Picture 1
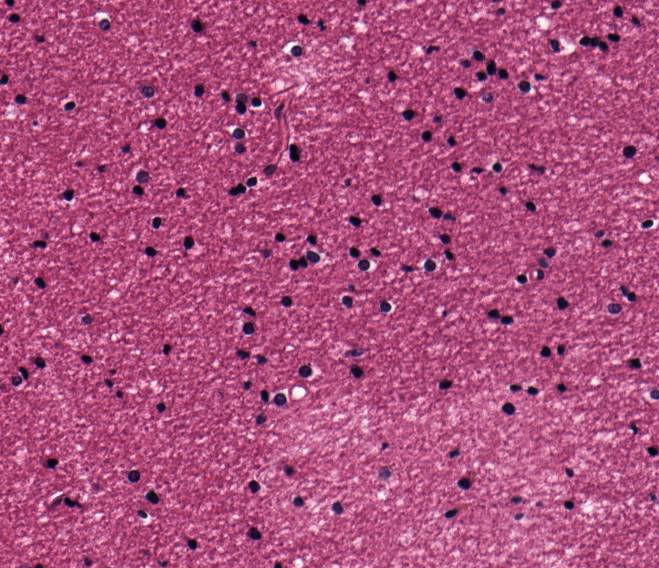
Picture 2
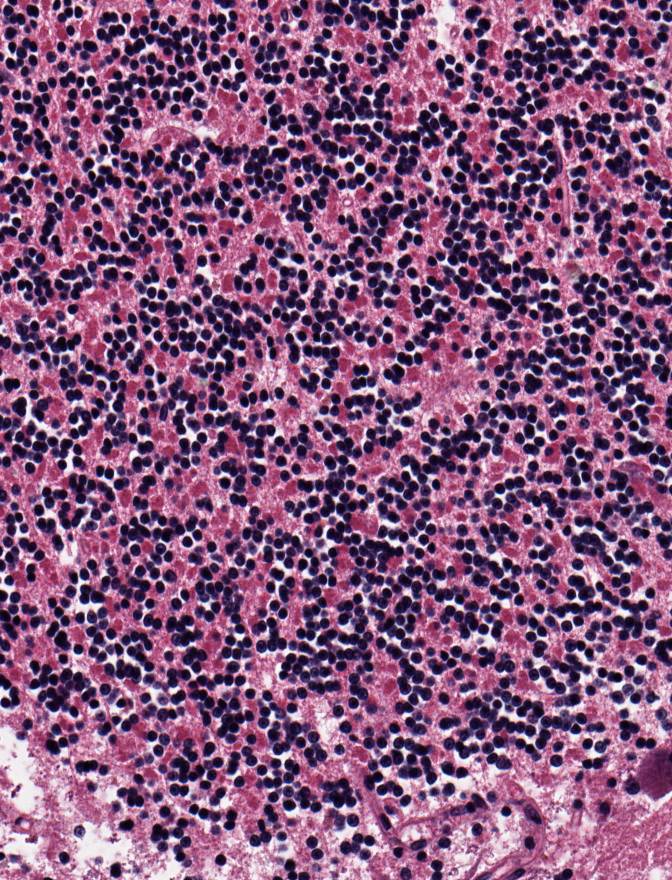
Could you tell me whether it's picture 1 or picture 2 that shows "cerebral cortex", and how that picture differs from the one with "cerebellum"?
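Cerebral cortex on the first, cerebellum on the second. In the cortex, small dark nuclei are spread fairly evenly with no glands, layers or sheets, many sitting in a thin clear halo, and a thin-walled capillary with an elongated nucleus runs obliquely through the upper left-centre. In the cerebellum, uniform round nuclei with dense dark chromatin and hardly any cytoplasm are packed across almost the whole field, small irregular pink nucleus-free islands lie between them, and the bottom left corner is paler and looser, with fewer nuclei and white spaces.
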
